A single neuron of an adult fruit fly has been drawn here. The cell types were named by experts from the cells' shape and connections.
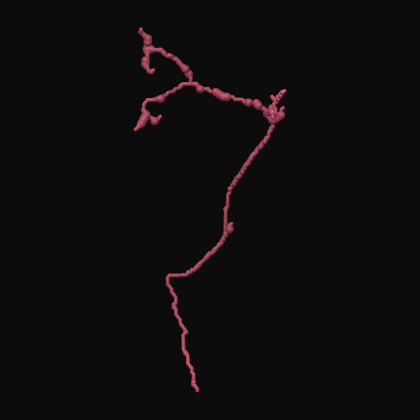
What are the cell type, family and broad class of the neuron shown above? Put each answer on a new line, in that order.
dorsal_tpGRN
class gustatory
sensory neuron entering the brain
